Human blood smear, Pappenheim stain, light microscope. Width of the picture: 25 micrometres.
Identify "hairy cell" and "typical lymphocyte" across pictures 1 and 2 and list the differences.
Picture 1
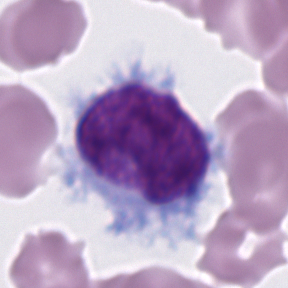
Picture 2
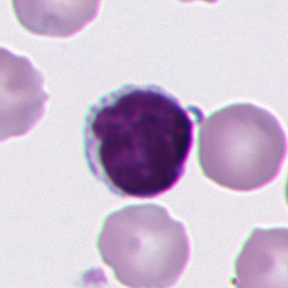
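Hairy cell: picture 1. Typical lymphocyte: picture 2. Edge: fine hair-like projections from the cytoplasm all round in picture 1; only a slightly ragged left border in picture 2. Cytoplasm amount, picture 2: a very thin rim, mainly along the left side, the nucleus filling nearly the whole cell.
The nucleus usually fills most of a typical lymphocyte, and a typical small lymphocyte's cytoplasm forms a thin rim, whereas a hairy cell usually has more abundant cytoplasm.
Cytoplasm colour: pale blue in picture 1; pale, almost colourless with a faint bluish-grey tint in picture 2.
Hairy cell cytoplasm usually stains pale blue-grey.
Granules: none in either picture.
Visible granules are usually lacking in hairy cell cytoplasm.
Nucleus: picture 1 oval, about 12 by 9 micrometres, a single mass without separate lobes, no nucleolus visible; picture 2 round, about 9 micrometres across.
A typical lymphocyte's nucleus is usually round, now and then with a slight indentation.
Chromatin: dark purple in both; fairly evenly textured without large coarse blocks in picture 1, dense with coarse clumps in picture 2.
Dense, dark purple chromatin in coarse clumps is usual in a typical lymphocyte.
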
